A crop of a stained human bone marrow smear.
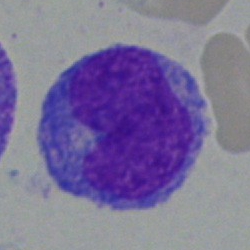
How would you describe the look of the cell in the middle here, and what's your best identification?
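See that notch cut into the left side of the nucleus? The nucleus itself sits off-centre, over toward the right of the cell. The cytoplasm stains blue, and there's a paler zone of it tucked against the notch on the left. That one's a blast.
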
